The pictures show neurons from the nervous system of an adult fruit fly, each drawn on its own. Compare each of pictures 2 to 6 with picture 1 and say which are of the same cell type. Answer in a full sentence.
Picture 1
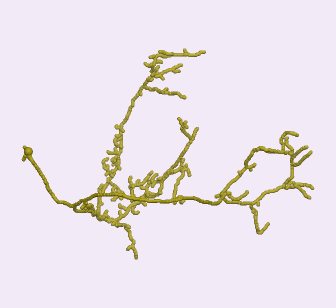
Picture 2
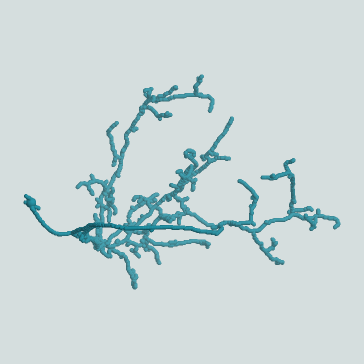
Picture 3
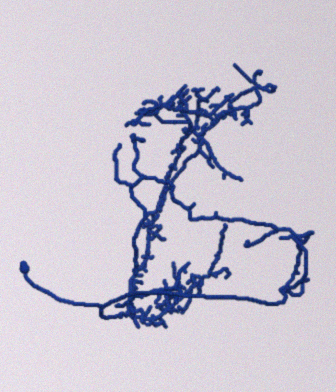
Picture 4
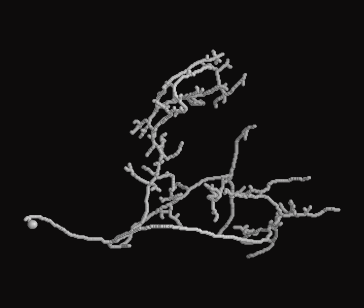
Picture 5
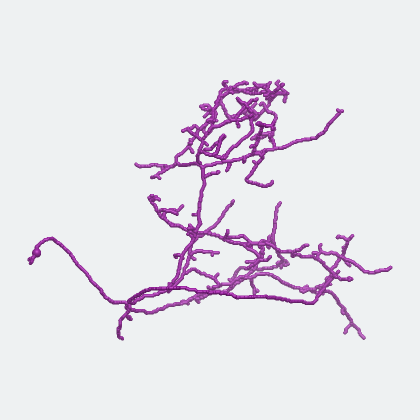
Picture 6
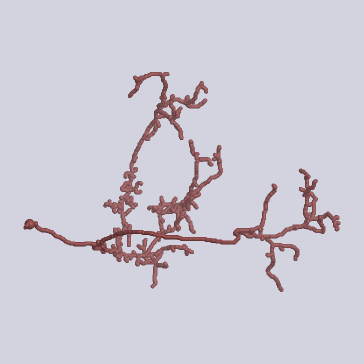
Picture 2, picture 3 and picture 6 are of the same cell type.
